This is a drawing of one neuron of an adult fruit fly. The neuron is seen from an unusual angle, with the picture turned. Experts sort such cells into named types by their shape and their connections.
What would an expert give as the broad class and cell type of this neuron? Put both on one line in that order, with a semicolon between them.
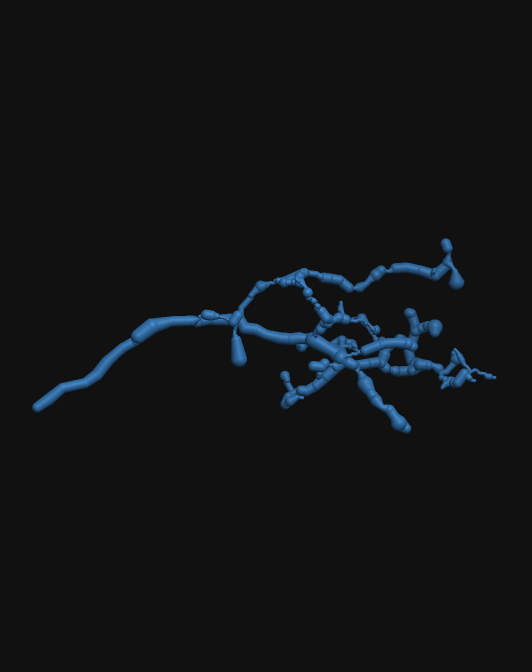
sensory neuron entering the nerve cord; SNxx23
